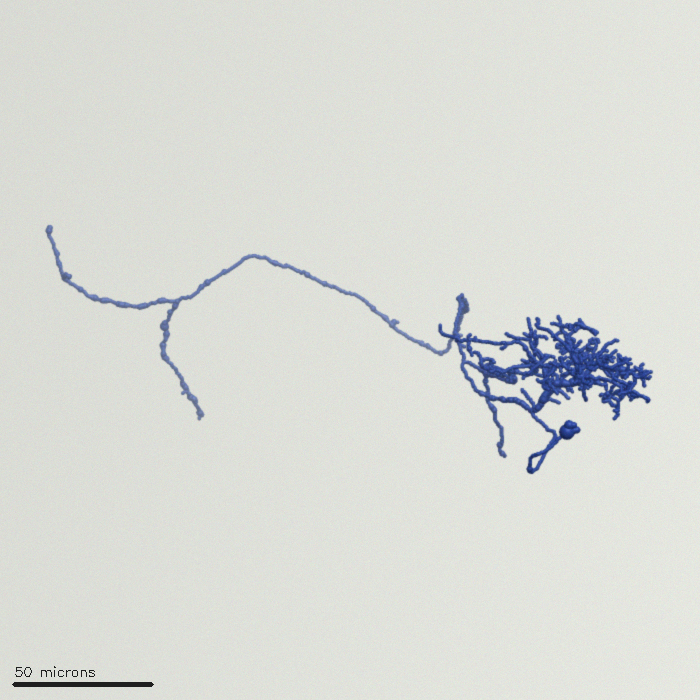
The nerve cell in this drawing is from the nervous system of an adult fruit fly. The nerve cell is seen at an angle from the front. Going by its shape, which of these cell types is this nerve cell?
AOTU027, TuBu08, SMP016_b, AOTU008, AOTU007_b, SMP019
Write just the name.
AOTU008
